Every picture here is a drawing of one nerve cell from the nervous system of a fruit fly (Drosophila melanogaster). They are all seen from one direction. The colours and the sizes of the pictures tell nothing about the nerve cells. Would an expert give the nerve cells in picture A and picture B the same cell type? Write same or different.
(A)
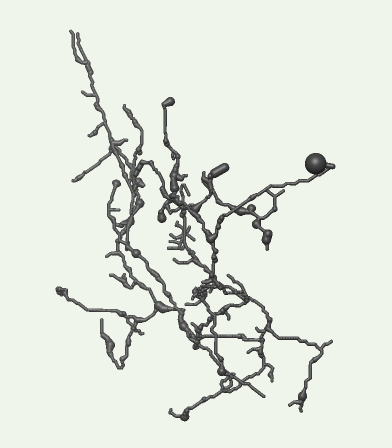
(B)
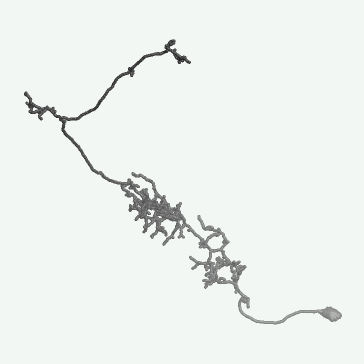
different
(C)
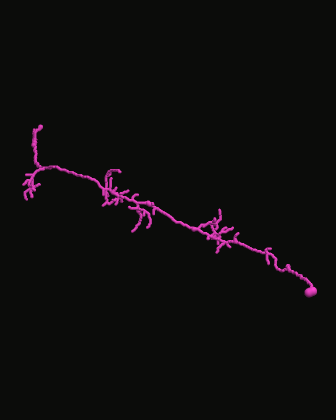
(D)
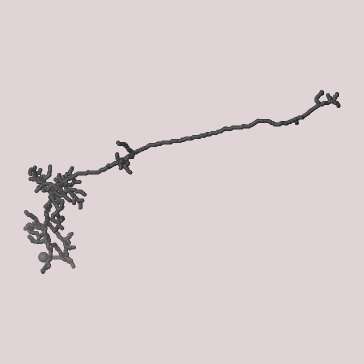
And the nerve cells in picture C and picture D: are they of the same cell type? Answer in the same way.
same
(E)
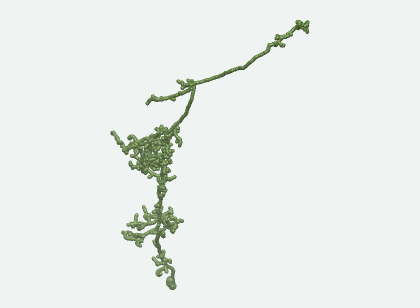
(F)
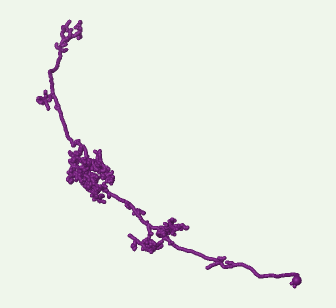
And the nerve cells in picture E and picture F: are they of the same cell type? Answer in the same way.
same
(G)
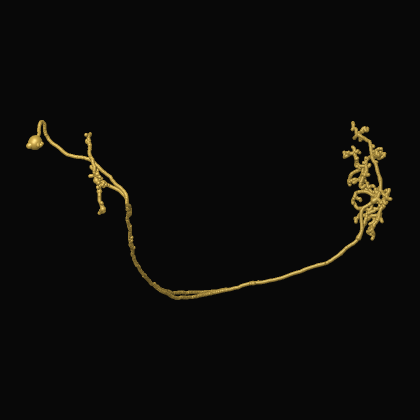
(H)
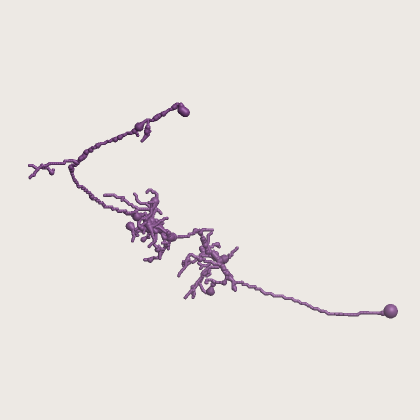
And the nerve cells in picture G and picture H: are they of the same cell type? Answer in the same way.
different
